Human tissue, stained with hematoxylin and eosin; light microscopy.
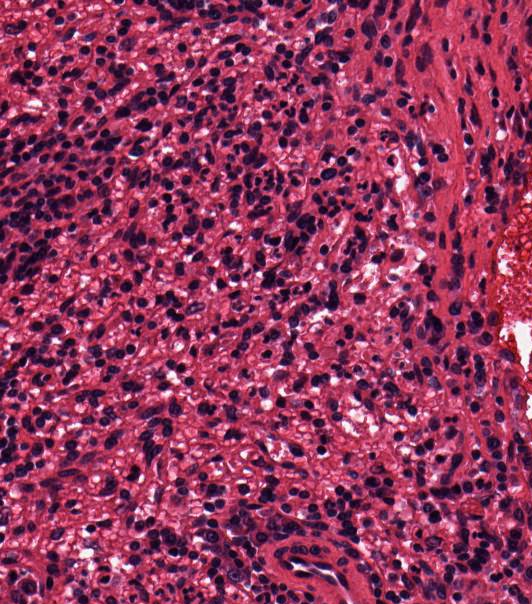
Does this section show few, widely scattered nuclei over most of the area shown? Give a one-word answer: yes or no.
No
